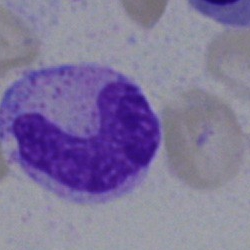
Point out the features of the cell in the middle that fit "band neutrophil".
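Point one for this band neutrophil: the nucleus is a curved, horseshoe-like band whose hollow opens towards the top.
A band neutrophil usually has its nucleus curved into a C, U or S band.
Point two: the chromatin is coarse and clumped, with paler patches lying between darker masses.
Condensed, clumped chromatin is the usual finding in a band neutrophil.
Point three, simply as seen: the outline is roughly round with a smooth edge, and the cytoplasm shows no vacuoles.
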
